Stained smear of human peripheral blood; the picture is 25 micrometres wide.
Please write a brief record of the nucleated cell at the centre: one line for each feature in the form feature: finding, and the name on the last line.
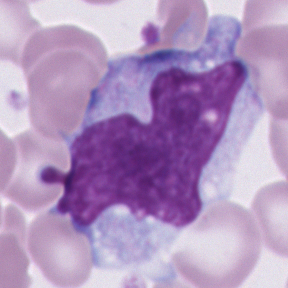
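Nuclear shape: irregular, several folds and indentations, as I look
Left nuclear edge: a small knob juts out there
Chromatin: fine and lacy, not coarsely clumped
Cell outline: irregular too, not smoothly round
Name: so, a monocyte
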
